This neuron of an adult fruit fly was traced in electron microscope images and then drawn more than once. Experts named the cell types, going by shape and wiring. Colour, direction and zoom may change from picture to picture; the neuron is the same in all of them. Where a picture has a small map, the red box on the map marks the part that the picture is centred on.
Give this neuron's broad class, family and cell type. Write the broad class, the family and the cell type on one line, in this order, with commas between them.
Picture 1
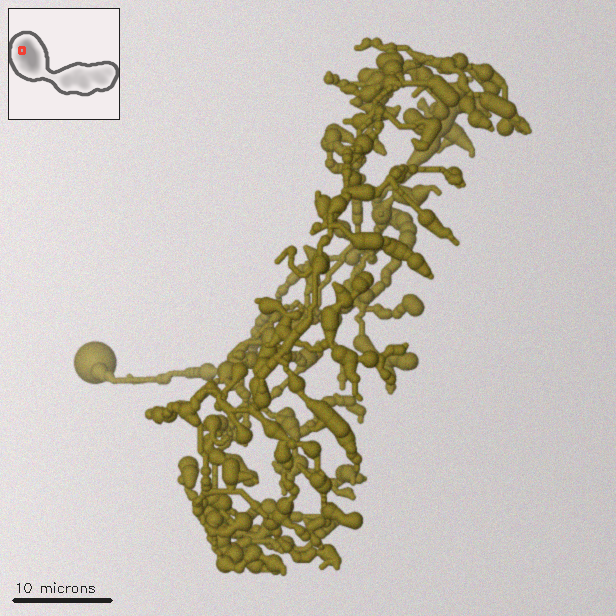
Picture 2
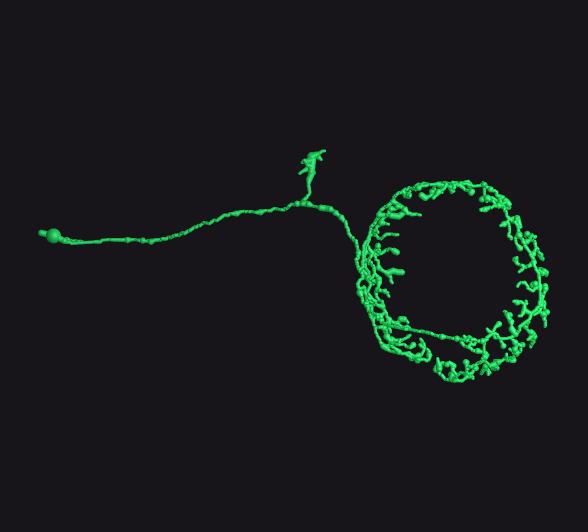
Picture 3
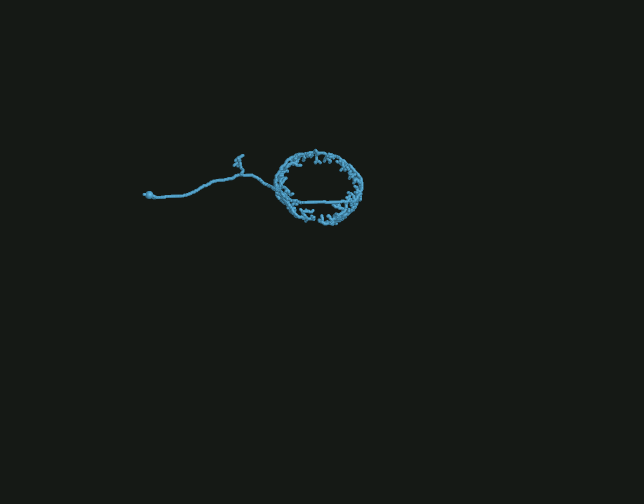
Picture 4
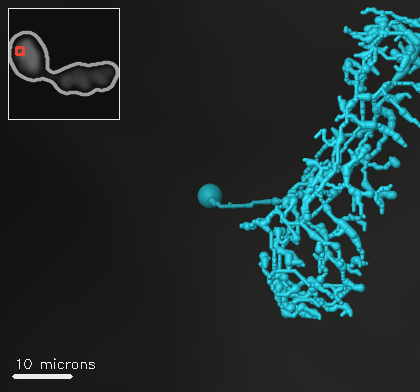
central-brain intrinsic neuron, hemilineage EBa1, ER4d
